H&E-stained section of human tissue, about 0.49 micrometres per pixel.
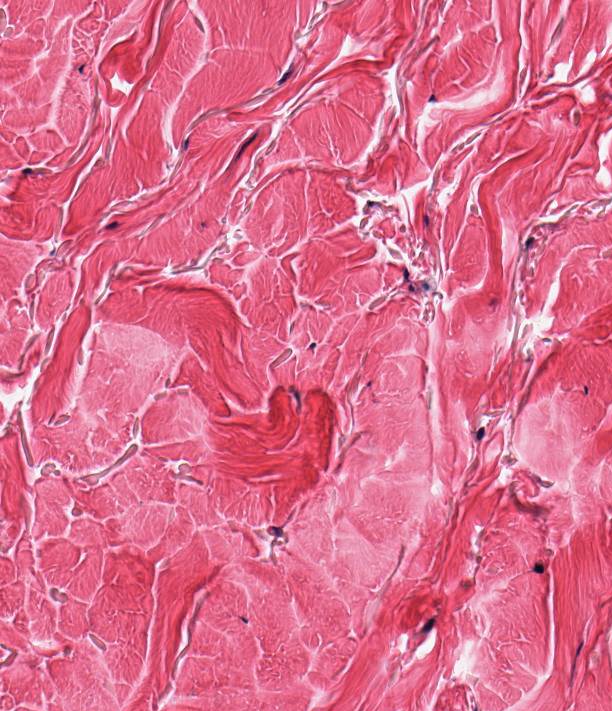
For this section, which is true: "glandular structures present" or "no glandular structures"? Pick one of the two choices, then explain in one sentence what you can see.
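No glandular structures. No epithelium, glands or fat cells are present anywhere in the field.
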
